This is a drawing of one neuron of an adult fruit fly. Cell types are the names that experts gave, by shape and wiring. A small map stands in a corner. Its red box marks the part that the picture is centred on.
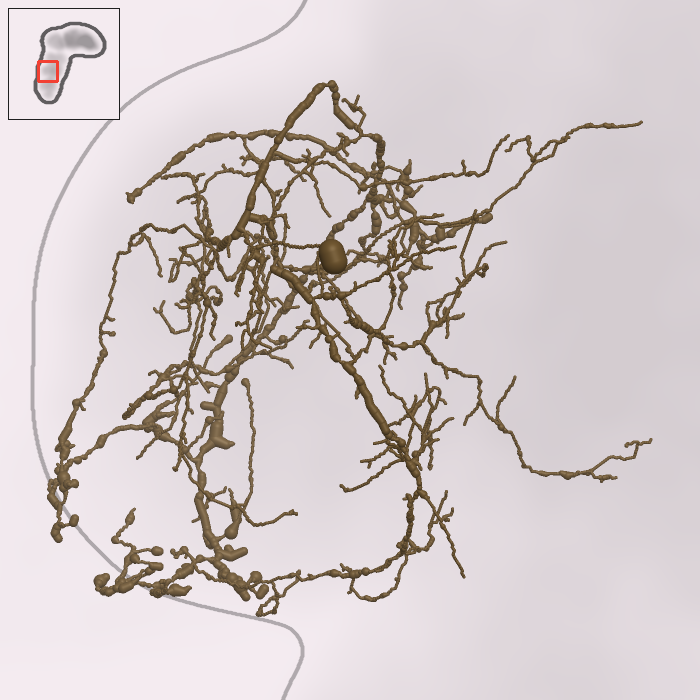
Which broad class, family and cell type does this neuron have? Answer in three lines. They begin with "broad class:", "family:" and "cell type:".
broad class: nerve-cord intrinsic neuron
family: hemilineage 09A
cell type: IN09A012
